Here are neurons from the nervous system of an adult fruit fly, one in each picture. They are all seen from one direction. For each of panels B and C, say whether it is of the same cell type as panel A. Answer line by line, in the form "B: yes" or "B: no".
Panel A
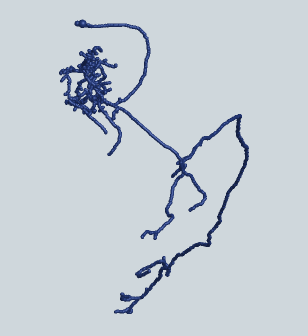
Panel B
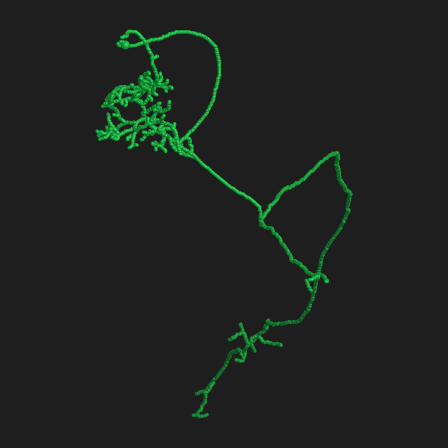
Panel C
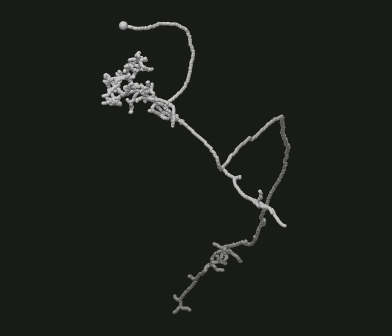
B: yes
C: yes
